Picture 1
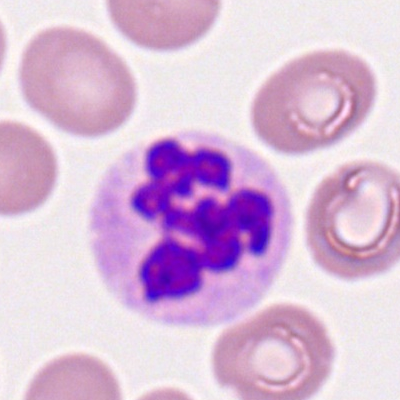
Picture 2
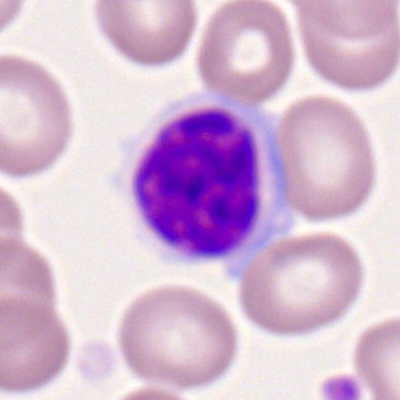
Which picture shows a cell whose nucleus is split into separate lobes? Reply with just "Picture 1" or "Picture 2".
Picture 1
